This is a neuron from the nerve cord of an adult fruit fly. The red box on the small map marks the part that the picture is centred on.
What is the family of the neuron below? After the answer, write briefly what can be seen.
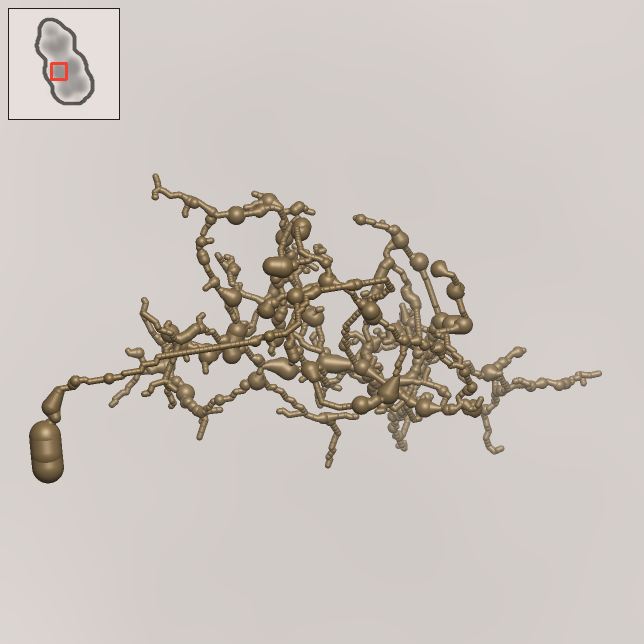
The family is hemilineage 01B. Its broad class is nerve-cord intrinsic neuron. Dozens of branch ends can be seen. In this view it is wider than it is tall.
